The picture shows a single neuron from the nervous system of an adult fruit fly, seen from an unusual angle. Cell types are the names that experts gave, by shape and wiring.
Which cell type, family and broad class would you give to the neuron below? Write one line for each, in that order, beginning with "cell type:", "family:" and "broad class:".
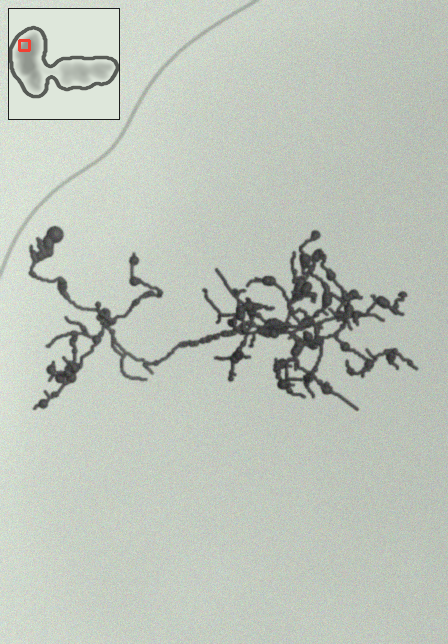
cell type: AVLP232
family: hemilineage VLPl&d1_dorsal
broad class: central-brain intrinsic neuron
